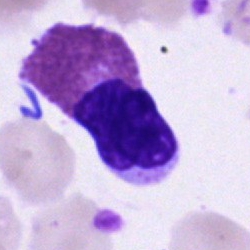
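Eosinophil, cell in the middle. Nucleus at lower right, off to one side; dense dark purple throughout. Upper-left cytoplasm pinkish-purple, finely granular. Narrow band of paler lilac cytoplasm along the nucleus's lower border.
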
